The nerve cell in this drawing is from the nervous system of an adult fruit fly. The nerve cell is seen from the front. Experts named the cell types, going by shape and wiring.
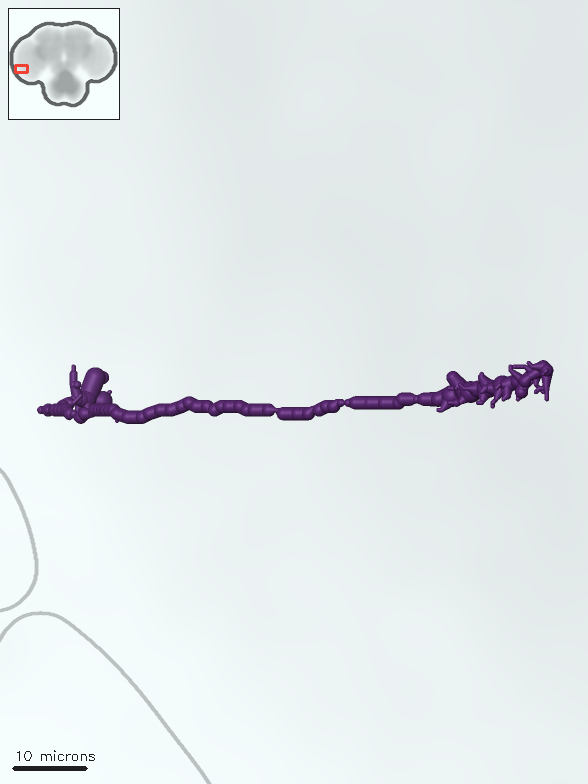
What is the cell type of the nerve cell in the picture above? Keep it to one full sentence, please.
The nerve cell is of cell type L2.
